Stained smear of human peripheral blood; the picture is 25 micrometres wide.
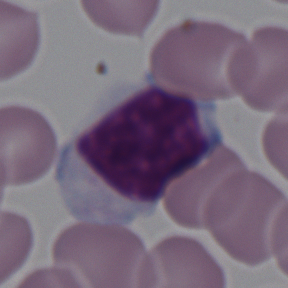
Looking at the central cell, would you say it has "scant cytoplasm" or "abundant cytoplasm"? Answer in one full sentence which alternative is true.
There is only scant cytoplasm around the nucleus of this cell.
